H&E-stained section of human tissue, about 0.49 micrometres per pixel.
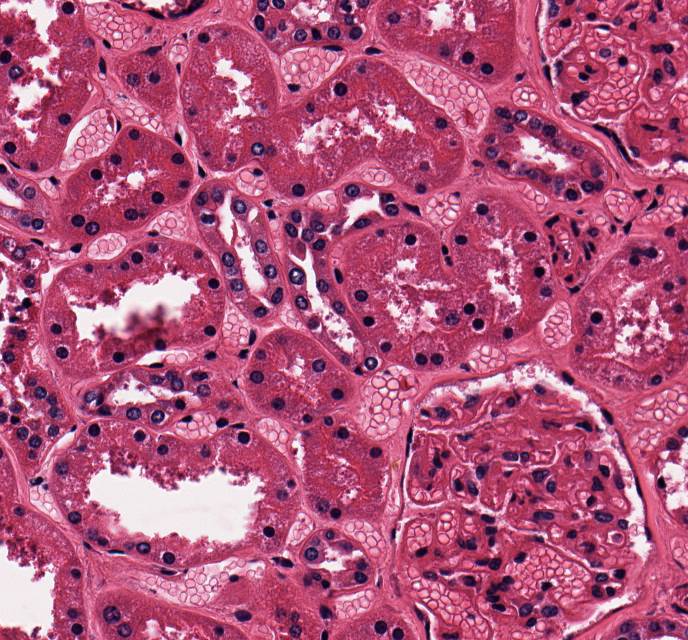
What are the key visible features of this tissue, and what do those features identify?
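Most tubules are lined by cuboidal cells with abundant granular eosinophilic cytoplasm and small, round, dark-staining nuclei. Centrally, a few narrower tubules have smaller, paler cells with more closely spaced nuclei. A second glomerulus is cut at the upper right corner. This is renal cortex.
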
